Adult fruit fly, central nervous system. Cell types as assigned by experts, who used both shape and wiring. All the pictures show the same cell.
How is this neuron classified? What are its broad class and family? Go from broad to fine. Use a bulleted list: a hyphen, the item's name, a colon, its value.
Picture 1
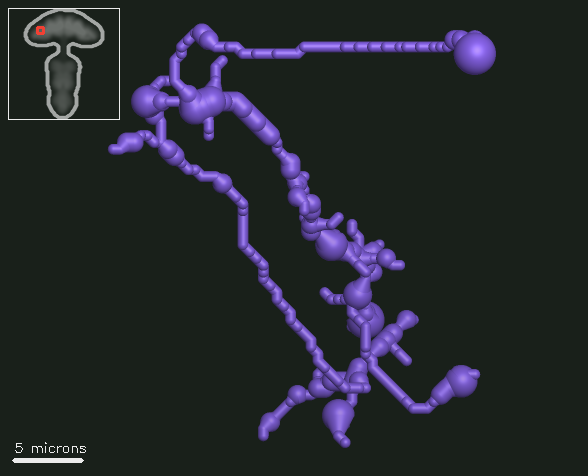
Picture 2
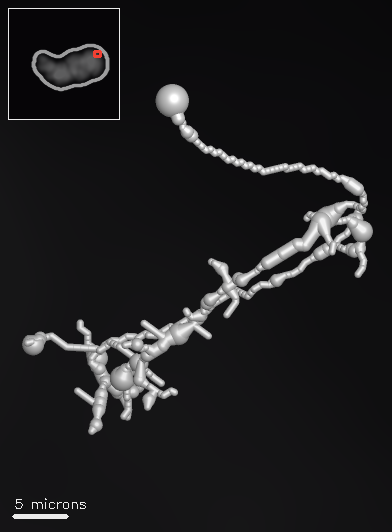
- broad class: optic-lobe intrinsic neuron
- family: Mi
